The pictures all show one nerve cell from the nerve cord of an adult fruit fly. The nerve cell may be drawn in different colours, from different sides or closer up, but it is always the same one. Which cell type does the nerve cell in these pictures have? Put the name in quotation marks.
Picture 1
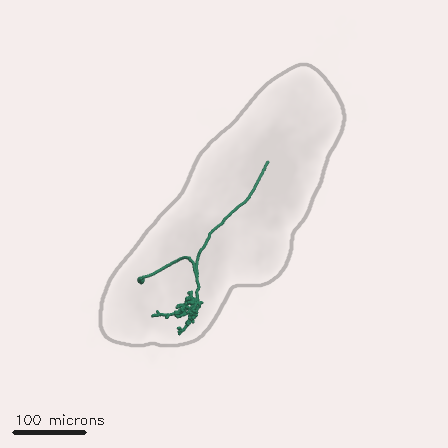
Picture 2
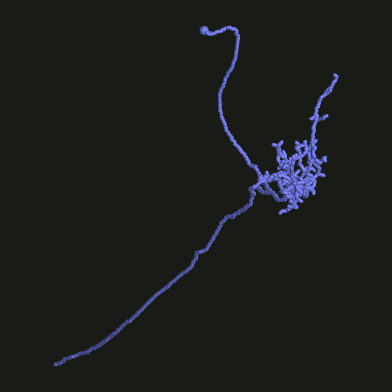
"IN23B085"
